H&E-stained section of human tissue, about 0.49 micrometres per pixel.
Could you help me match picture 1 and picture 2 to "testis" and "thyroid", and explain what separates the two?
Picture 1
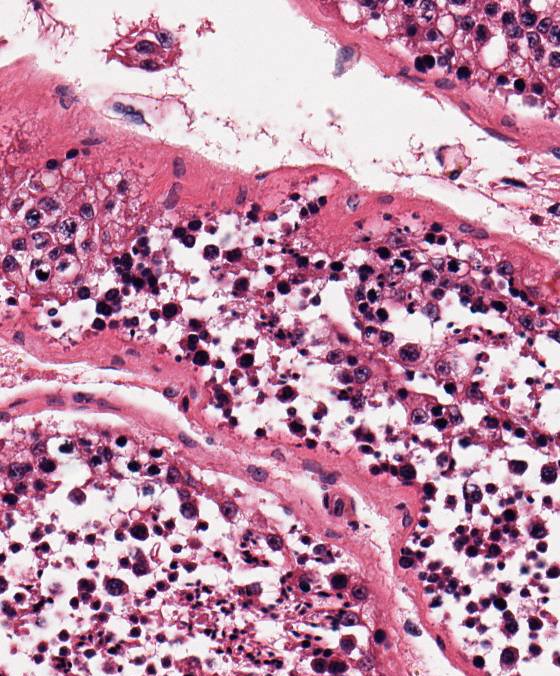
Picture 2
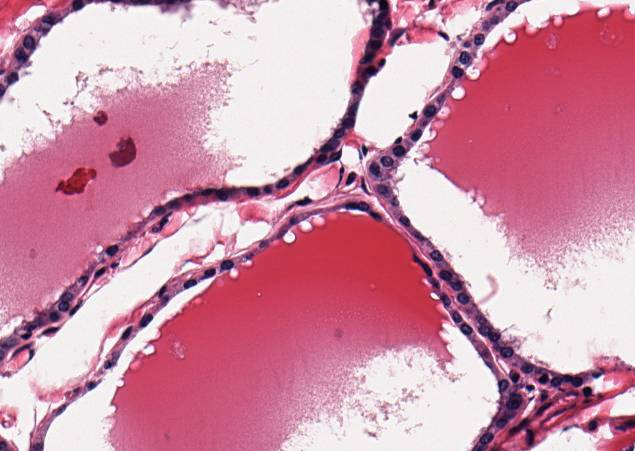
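The testis is shown in picture 1, the thyroid in picture 2. Parts of several testis tubules appear, with flattened, elongated nuclei lying parallel to their walls; inside, cells are loosely packed among many clear spaces, with numerous small, round, densely dark nuclei. In the thyroid, large rounded colloid-filled follicles are each lined by a single layer of flattened to low cuboidal cells whose small, dark nuclei form an evenly spaced row.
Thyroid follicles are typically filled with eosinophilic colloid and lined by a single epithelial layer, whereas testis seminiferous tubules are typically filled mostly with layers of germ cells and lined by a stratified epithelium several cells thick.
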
